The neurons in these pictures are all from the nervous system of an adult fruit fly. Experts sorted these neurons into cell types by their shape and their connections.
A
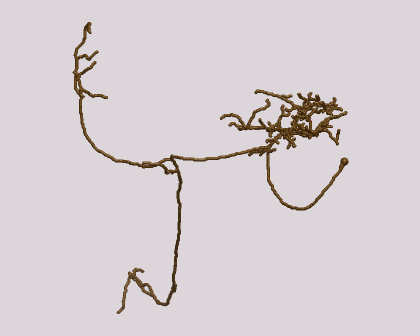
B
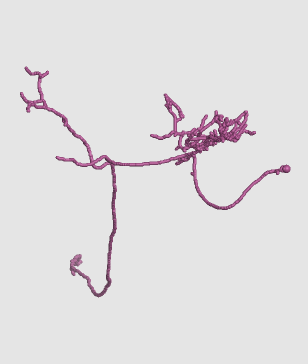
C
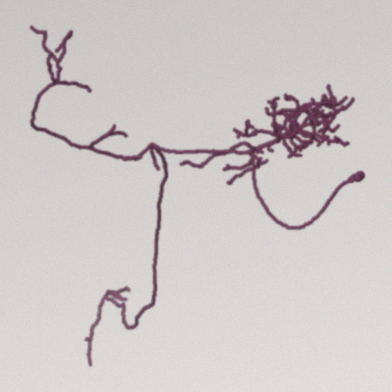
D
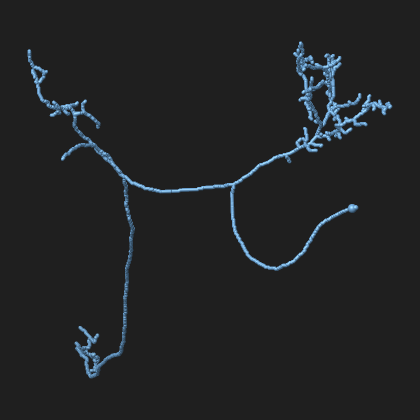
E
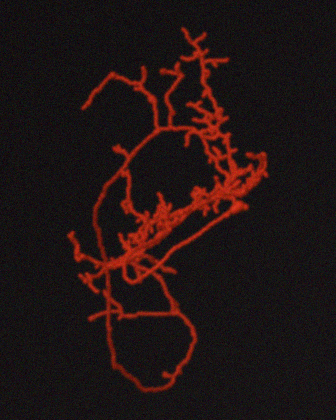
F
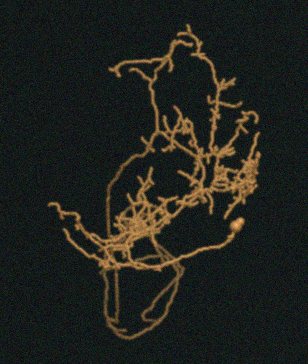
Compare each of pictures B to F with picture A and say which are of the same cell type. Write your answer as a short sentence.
Picture B and picture C are of the same cell type.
